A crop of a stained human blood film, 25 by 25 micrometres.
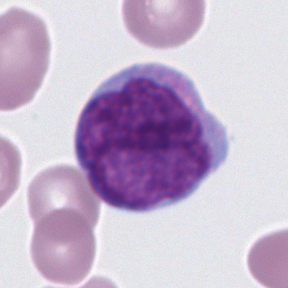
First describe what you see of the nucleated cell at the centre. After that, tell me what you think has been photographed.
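Start with the nucleus: its outline is irregular, with shallow notches along the upper edge. The cytoplasm around it is only a narrow rim, widest on the right. On that same side a small rounded bulge of cytoplasm sticks out. You won't find distinct granules in the cytoplasm. It's an atypical promyelocyte.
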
